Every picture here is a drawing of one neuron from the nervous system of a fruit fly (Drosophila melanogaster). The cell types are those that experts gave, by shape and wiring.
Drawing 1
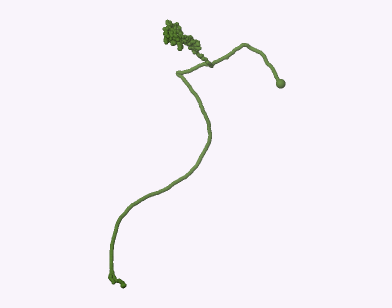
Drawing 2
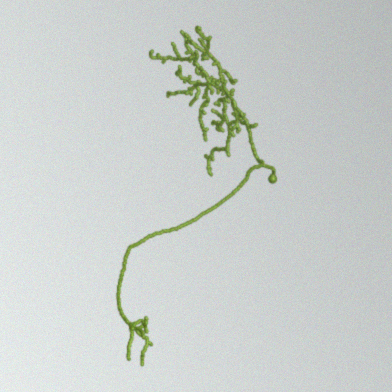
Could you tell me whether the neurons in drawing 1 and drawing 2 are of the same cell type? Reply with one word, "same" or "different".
different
